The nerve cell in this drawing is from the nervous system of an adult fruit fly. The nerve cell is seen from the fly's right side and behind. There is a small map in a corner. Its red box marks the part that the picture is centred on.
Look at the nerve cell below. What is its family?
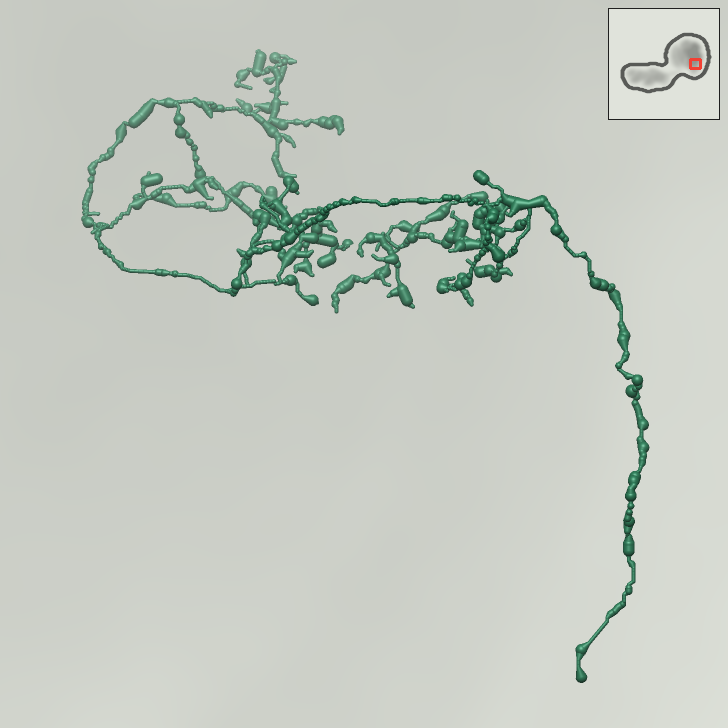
class gustatory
